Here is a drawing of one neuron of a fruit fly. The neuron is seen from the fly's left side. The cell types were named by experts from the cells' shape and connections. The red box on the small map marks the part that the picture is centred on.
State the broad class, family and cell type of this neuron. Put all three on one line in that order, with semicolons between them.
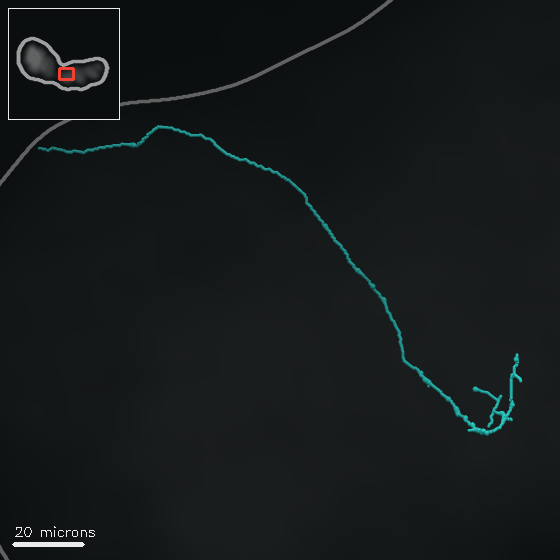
sensory neuron entering the nerve cord; class gustatory; WG2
